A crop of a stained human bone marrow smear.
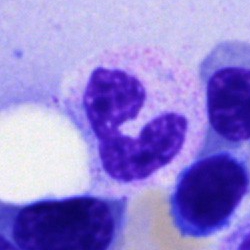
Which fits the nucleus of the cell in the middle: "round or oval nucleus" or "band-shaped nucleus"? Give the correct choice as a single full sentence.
Its nucleus forms a horseshoe, C, U or S shape without separate lobes.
